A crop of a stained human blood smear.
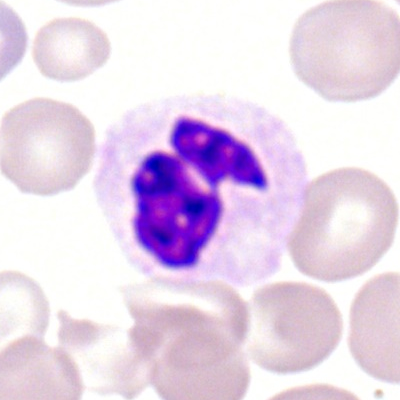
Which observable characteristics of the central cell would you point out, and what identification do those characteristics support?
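Roughly round outline. Nucleus split into lobes; narrow pale gap separates an upper-right lobe from a larger lower-left part. No nucleoli visible. Cytoplasm with only faint, fine granules. Cell: segmented neutrophil.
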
